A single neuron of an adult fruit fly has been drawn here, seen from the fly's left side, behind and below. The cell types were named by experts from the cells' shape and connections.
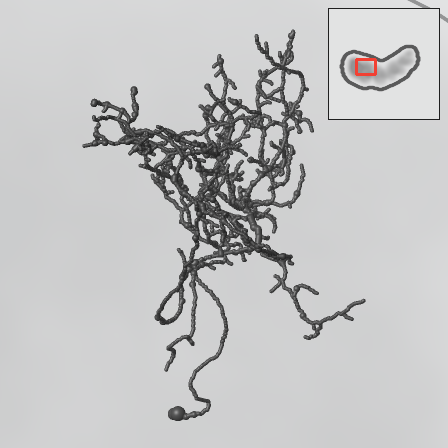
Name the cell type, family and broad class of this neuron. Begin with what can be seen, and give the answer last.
The cell body is at the bottom of the picture. Dozens of branch ends can be seen. The cell type is CB3906. The family is hemilineage SLPa&l1_anterior. It is a central-brain intrinsic neuron.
